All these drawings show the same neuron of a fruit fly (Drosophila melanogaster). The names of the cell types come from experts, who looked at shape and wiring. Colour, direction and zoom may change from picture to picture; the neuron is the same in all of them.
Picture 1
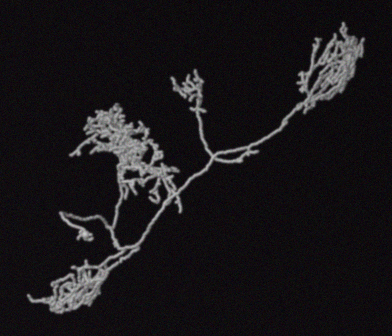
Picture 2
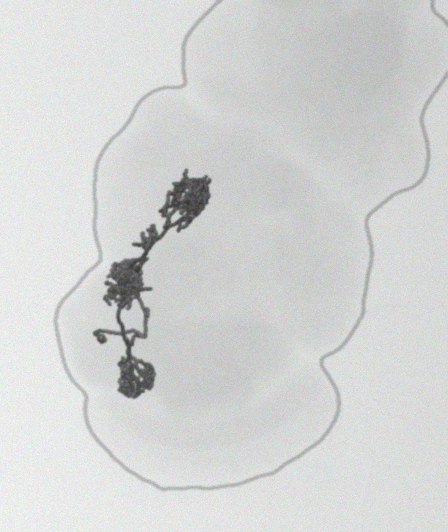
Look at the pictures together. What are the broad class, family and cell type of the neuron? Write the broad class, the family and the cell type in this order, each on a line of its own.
central-brain intrinsic neuron
PAL
PAL03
